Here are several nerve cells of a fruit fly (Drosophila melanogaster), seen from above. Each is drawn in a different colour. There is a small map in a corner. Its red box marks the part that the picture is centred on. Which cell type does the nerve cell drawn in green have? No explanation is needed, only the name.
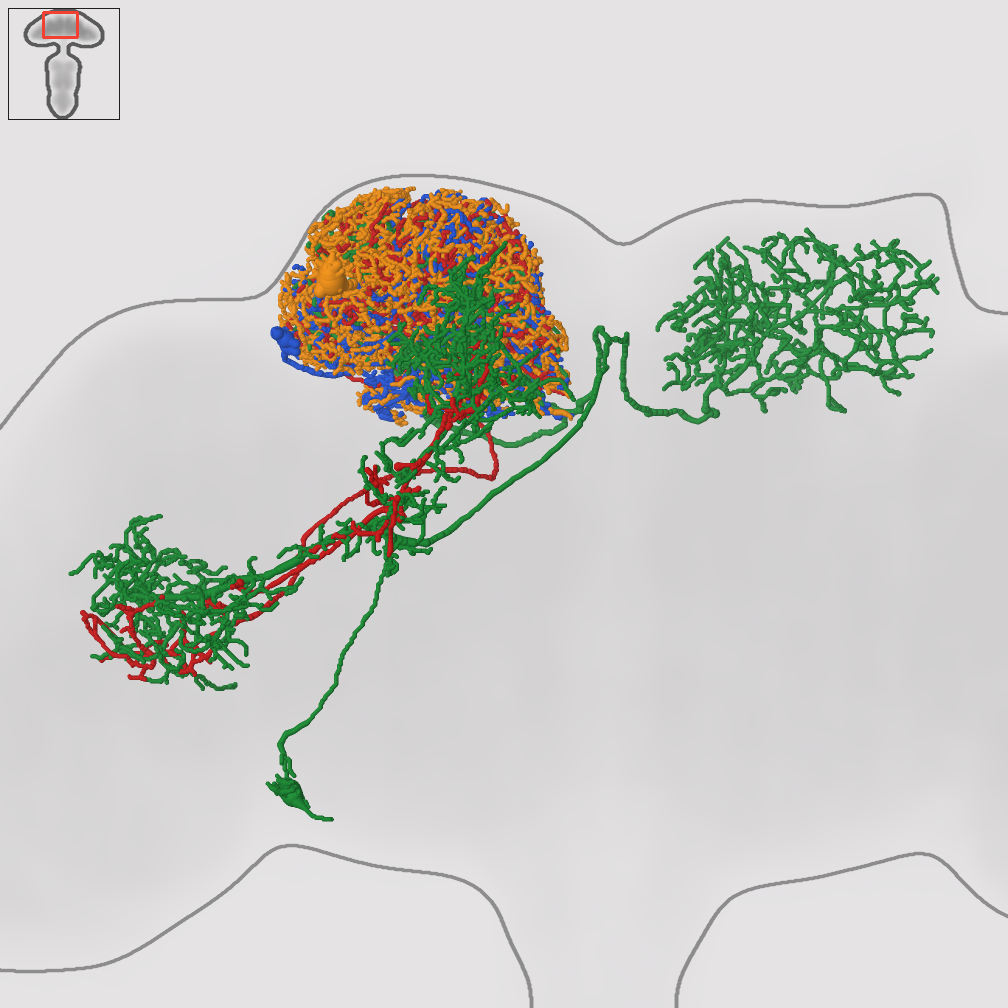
AL-MBDL1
